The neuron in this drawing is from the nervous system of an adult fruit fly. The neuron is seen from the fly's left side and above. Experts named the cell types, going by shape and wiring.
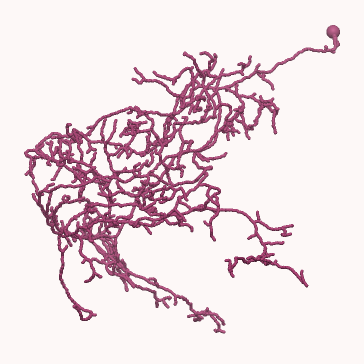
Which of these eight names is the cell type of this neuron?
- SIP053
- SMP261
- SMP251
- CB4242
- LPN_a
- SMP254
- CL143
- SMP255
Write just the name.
SMP254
